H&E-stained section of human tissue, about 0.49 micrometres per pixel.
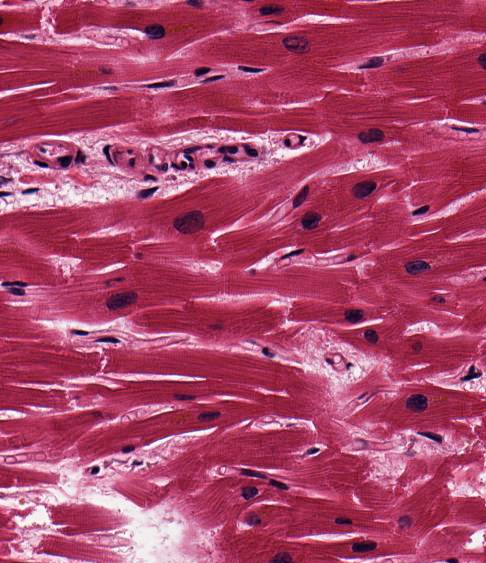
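Left ventricle of the heart. First, the pink cytoplasm of the muscle fibres shows fine cross-striations. Second, some central muscle nuclei are bordered by a small pale clear zone of cytoplasm. Third, near the upper left, a band of pale loose connective tissue holds small blood vessels. Finally, no fat cells are present.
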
